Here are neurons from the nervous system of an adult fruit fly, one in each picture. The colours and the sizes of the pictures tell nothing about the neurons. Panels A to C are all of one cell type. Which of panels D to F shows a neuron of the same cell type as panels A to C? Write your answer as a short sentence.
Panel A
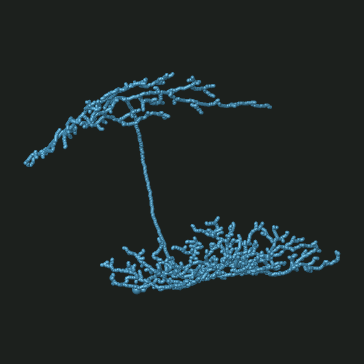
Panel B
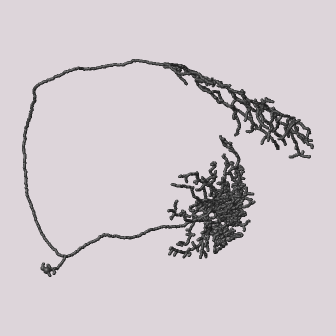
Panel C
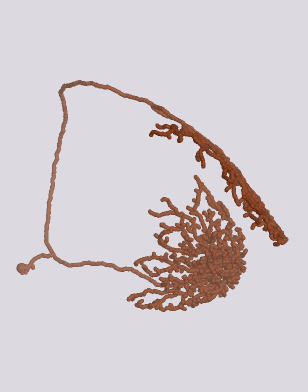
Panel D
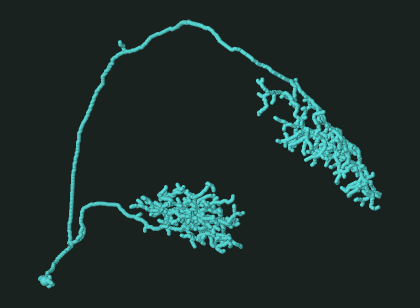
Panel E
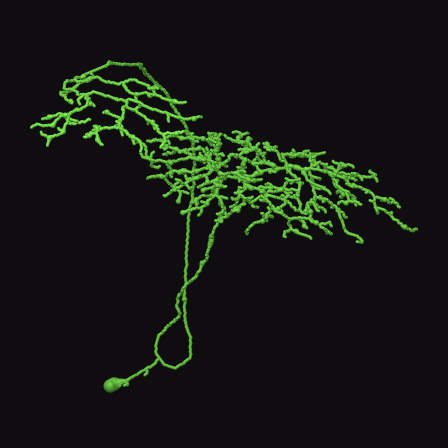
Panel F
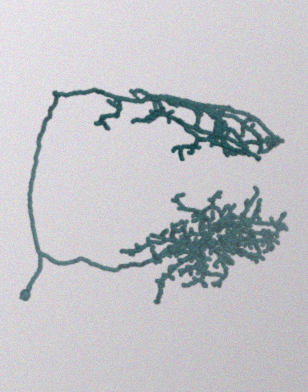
The neuron in panel F is of the same cell type.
